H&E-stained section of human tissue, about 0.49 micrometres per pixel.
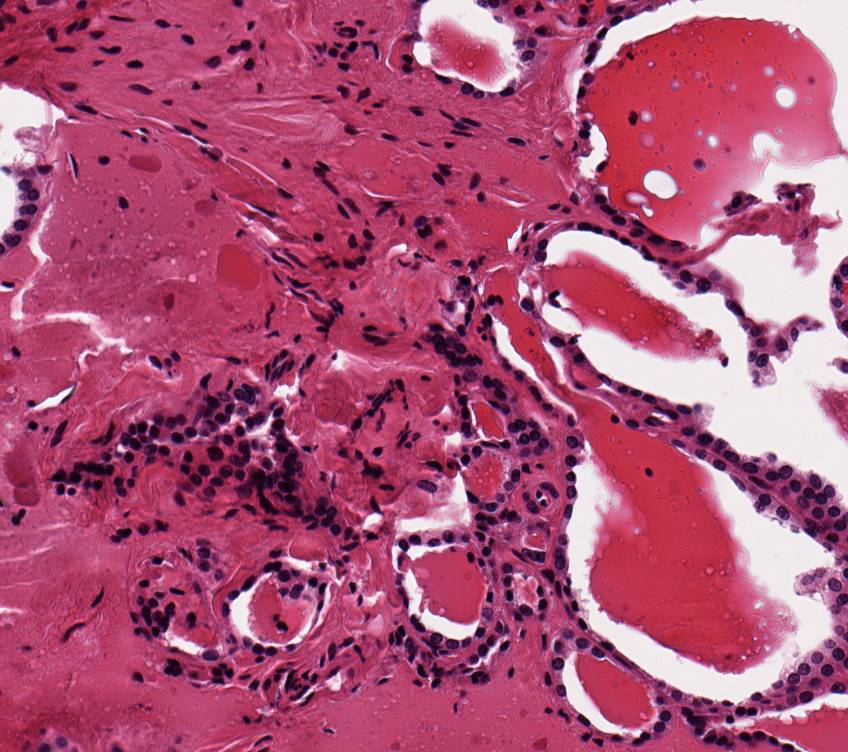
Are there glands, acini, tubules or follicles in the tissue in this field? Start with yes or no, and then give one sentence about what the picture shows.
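Yes. Large dilated glandular spaces occupy the right side of the field, while dense pink stroma fills the left and upper parts.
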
